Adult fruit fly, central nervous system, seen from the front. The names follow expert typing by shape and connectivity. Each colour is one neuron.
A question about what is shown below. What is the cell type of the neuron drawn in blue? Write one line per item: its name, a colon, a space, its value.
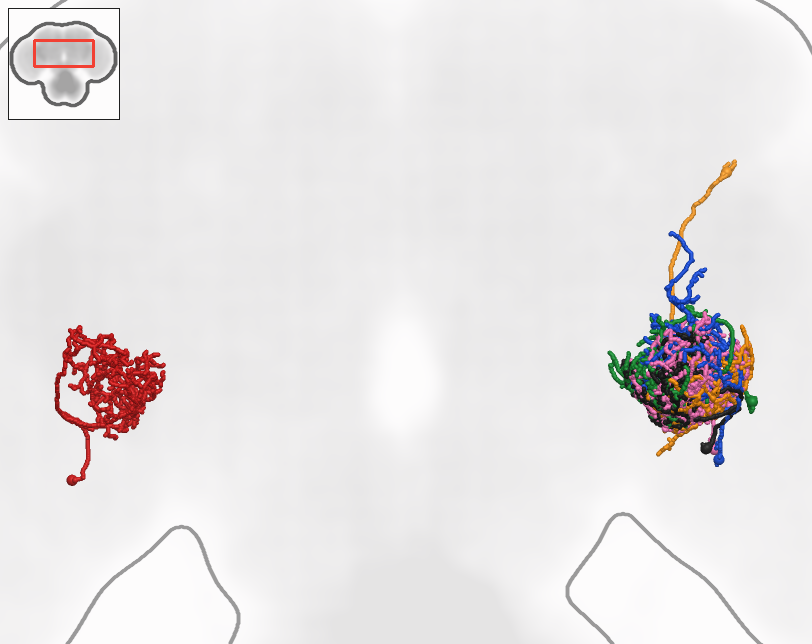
cell type: CB1964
